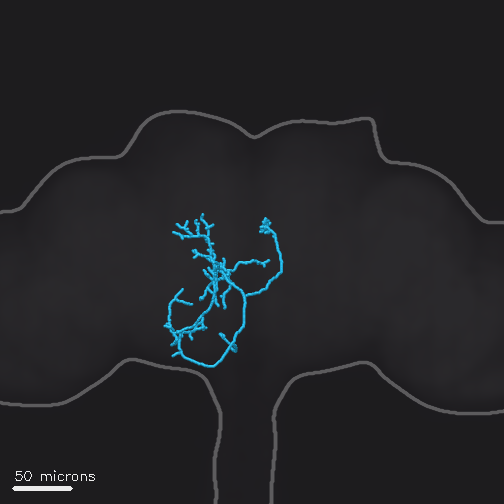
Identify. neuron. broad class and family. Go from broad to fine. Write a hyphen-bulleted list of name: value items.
- broad class: central-brain intrinsic neuron
- family: hemilineage MX3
